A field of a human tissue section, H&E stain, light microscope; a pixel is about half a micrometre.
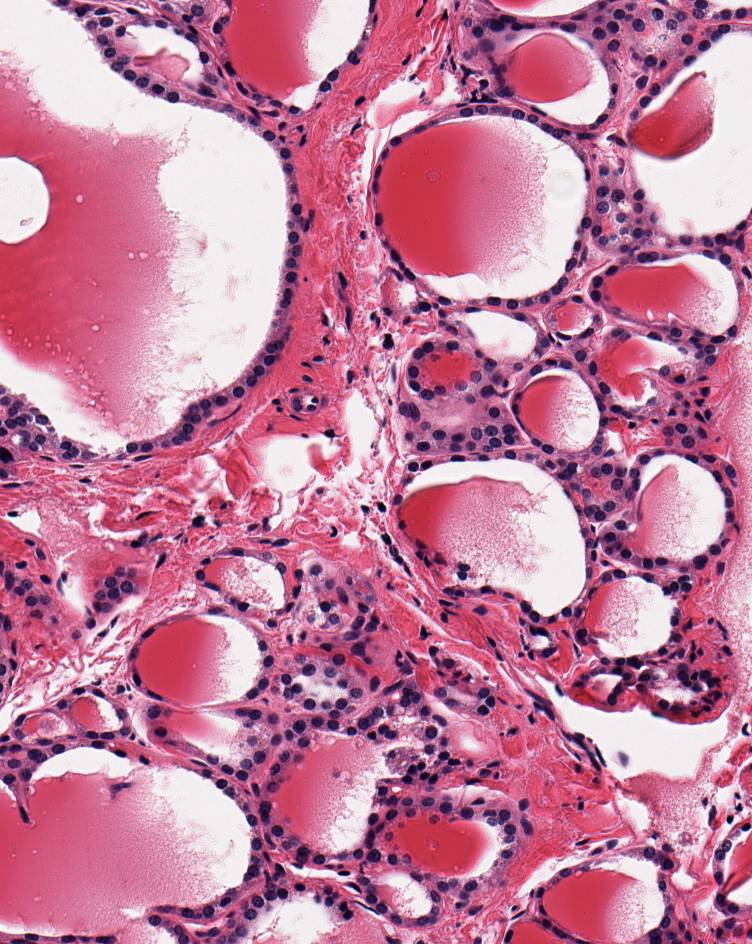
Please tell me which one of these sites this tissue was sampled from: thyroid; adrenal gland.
thyroid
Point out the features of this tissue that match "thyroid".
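In this section, closely set rounded follicles of widely varying size make up the field, the largest lying at the upper left.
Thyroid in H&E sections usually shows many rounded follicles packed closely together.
Homogeneous pink colloid fills the follicle lumens here.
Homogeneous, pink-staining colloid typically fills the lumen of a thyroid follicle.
Each follicle in the field is lined by a single layer of flattened to cuboidal epithelial cells.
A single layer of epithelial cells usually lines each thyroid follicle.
The lining cells have small, round, uniformly dark nuclei that do not overlap. All of these features agree with thyroid, and none runs against it.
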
